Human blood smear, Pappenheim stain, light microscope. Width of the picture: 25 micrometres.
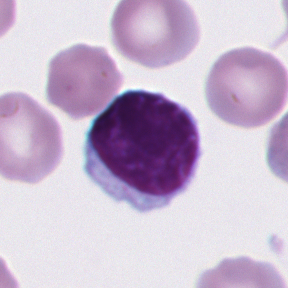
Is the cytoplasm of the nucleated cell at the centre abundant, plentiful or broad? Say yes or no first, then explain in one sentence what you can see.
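No. The cytoplasm forms only a narrow rim around the nucleus.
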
